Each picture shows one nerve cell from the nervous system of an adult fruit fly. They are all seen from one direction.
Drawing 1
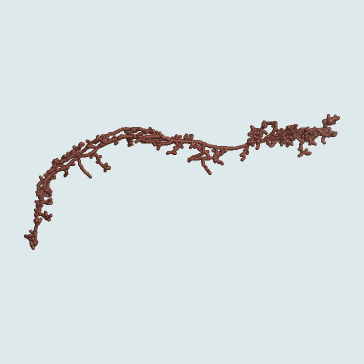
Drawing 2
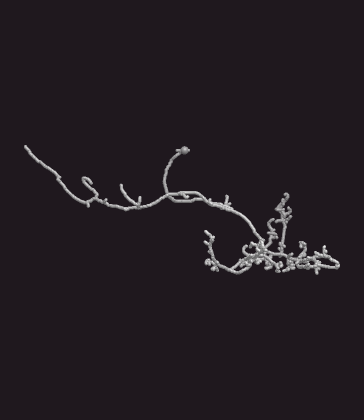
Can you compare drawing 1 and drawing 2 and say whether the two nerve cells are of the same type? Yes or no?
no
